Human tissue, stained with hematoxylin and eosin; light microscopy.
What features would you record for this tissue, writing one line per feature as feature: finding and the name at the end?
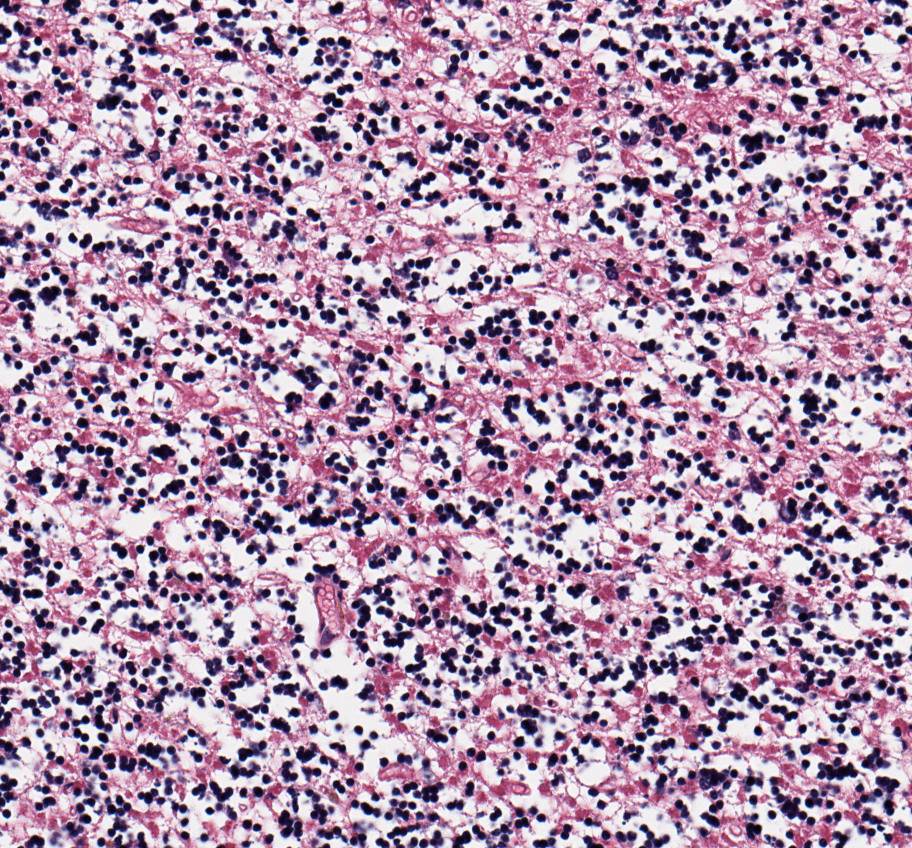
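Nuclei: small, round, uniformly dark-staining, hardly any cytoplasm around them
Distribution: densely and evenly crowded across the whole field
Organisation: none I can find, no layering or organised units
Between nuclei: pink fine fibrillary network, scattered denser pink patches
Vessel: one small, cut lengthwise, lower left, left of centre
Name: cerebellum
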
